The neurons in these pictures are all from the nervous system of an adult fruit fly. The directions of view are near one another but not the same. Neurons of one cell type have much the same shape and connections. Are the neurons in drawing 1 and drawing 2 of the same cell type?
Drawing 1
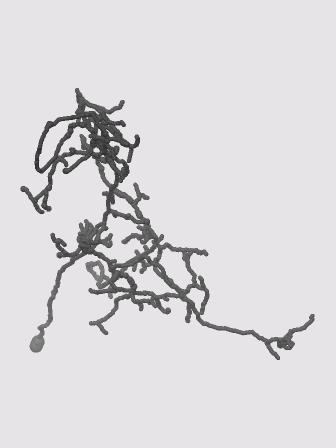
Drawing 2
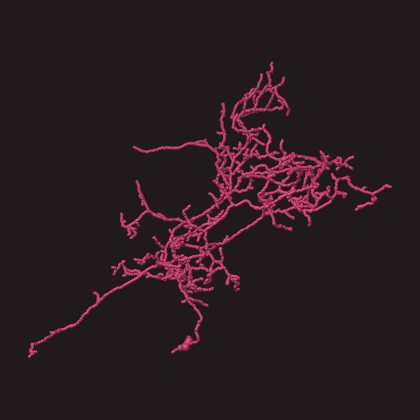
no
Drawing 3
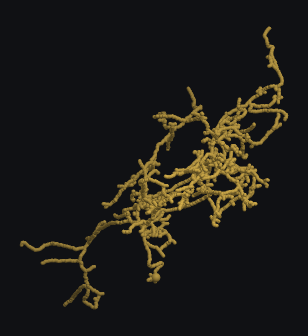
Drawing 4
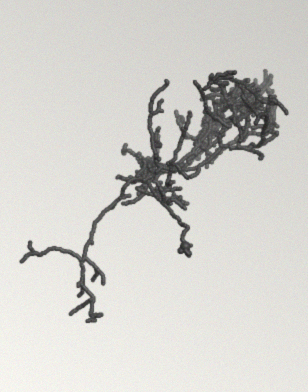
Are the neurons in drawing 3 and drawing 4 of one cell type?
yes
